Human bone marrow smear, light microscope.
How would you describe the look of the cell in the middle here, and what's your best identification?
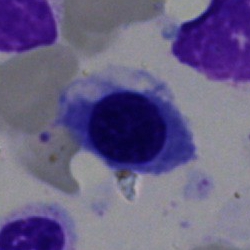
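The nucleus contains dense, dark purple chromatin throughout. A moderate amount of blue cytoplasm surrounds it, paler on the upper left than on the right. The cell outline is irregular, with a ragged edge at the upper left. This cell is an erythroblast.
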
